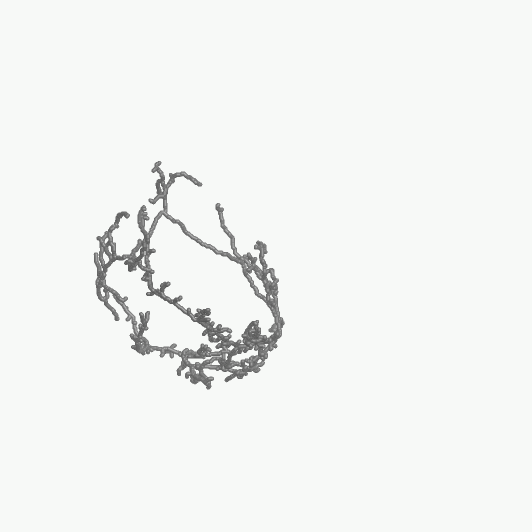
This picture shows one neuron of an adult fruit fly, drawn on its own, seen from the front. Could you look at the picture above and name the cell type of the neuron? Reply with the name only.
IN04B068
